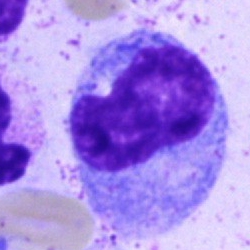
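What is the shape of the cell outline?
Oval, and taller than it is wide.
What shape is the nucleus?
Kidney-shaped, with a notch on its upper left side.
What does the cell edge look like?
Smooth, without surface projections.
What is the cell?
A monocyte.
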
